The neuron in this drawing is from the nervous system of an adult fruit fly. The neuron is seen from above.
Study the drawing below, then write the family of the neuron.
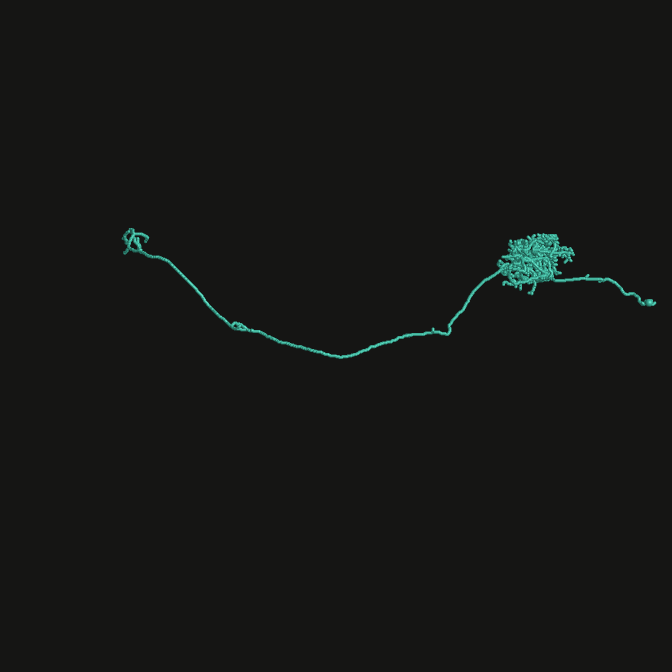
hemilineage VLPl2_medial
